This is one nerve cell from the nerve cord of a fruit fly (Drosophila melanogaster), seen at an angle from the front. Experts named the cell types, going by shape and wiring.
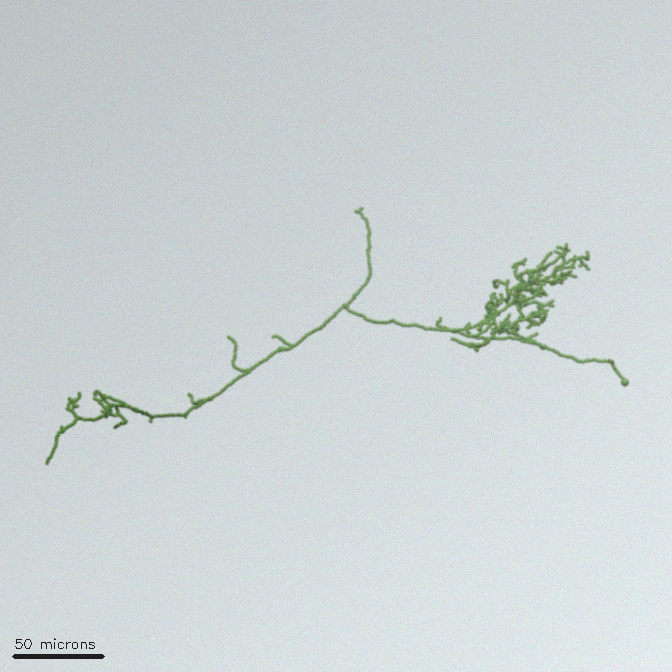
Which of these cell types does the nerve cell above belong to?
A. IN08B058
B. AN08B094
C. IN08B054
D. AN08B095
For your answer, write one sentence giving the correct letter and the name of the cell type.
Option A lists IN08B058, and that is the cell type of the nerve cell.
